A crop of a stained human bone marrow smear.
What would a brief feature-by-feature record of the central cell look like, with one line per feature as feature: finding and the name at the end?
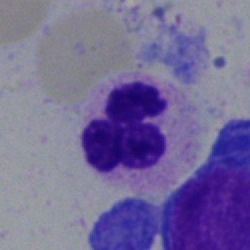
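Outline: round and smooth
Chromatin: dark purple, densely clumped
Cytoplasm: a moderate pale pink rim around the nucleus
Granules: fine and pinkish-lilac, within the cytoplasm
Name: segmented neutrophil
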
